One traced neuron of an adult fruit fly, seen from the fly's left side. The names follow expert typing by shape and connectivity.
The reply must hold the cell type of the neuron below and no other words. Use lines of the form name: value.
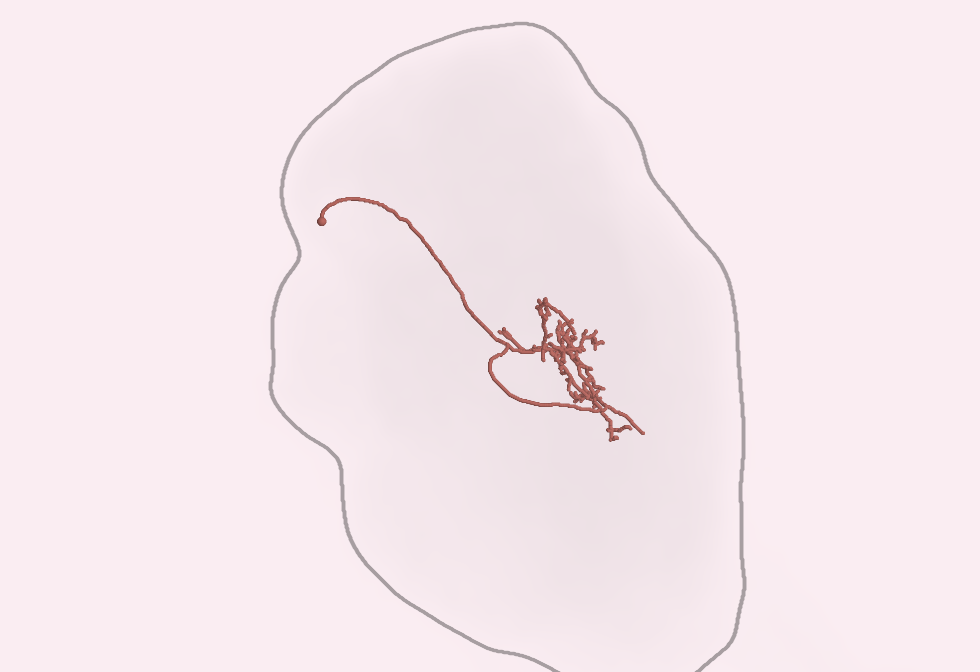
cell type: PS033_b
